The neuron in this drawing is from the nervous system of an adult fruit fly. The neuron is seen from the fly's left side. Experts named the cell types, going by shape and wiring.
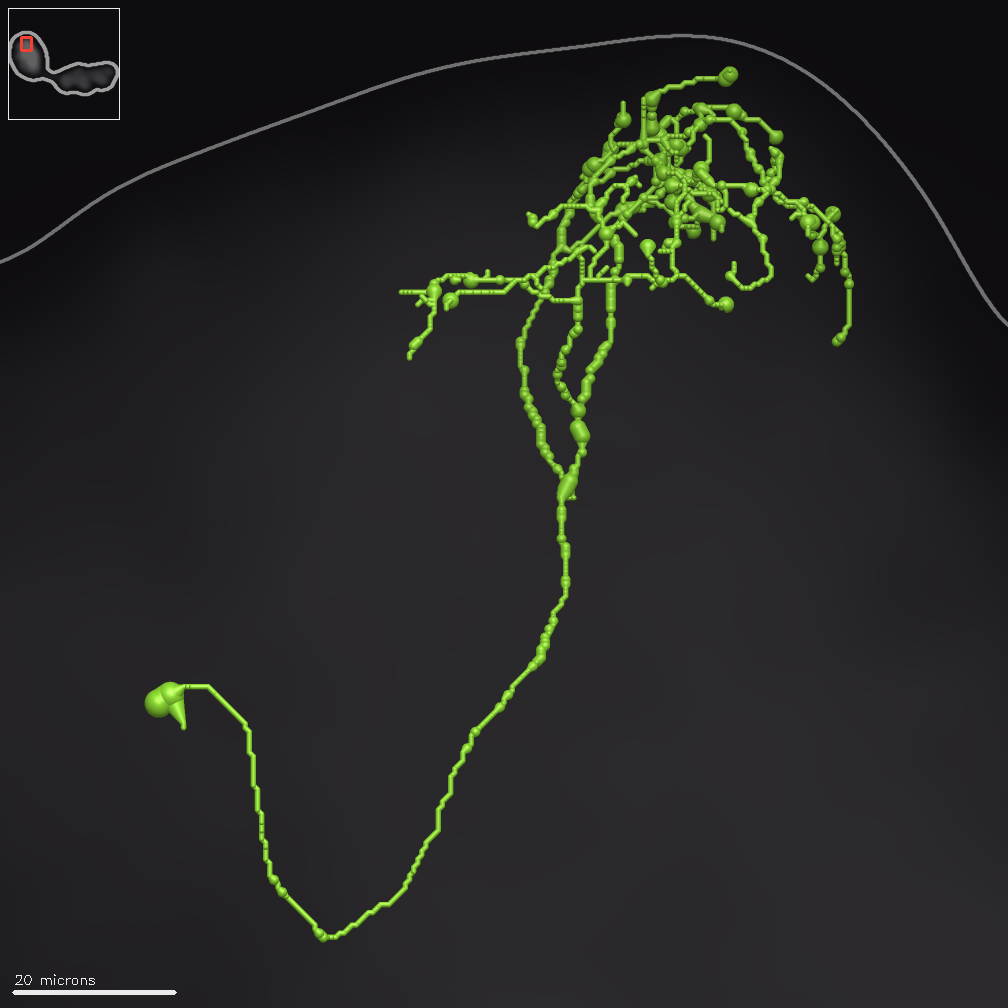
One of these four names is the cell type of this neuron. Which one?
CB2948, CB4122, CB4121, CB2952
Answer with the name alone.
CB2948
